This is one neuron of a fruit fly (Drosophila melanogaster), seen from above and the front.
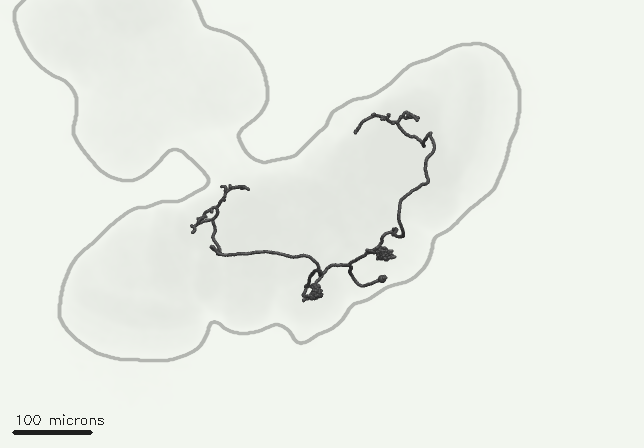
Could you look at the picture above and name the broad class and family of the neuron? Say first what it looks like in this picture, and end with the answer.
The cell body is in the middle of the picture. From left to right in the picture it spans about 300 microns. Its broad class is central-brain intrinsic neuron. Its family is called class ALPN.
